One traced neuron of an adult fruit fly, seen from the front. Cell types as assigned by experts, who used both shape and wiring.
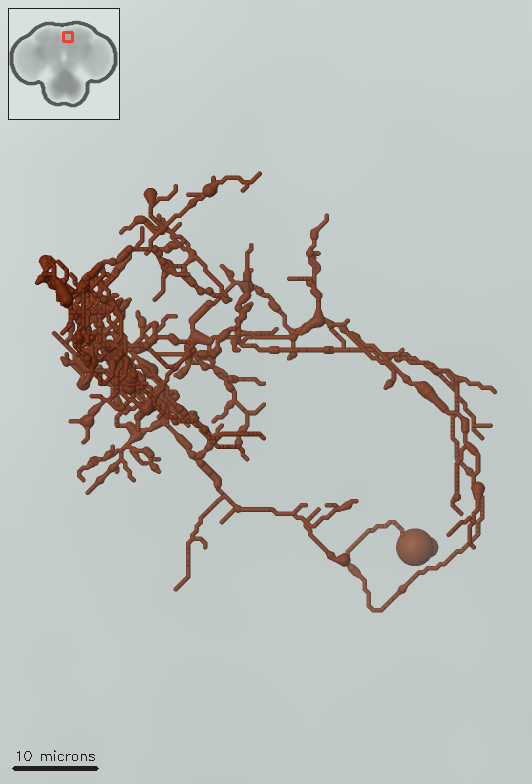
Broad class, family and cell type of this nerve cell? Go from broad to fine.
central-brain intrinsic neuron; hemilineage DM4_dorsal; SMP403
